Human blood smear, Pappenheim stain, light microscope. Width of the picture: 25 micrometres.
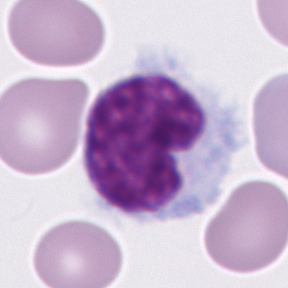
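Hairy cell in a stained peripheral blood smear: you'll see the nucleus, about 12 by 10 micrometres, has a deep notch on its right side, and its chromatin is dark purple and coarsely clumped. Most of the pale greyish blue cytoplasm sits to the right of the nucleus.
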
